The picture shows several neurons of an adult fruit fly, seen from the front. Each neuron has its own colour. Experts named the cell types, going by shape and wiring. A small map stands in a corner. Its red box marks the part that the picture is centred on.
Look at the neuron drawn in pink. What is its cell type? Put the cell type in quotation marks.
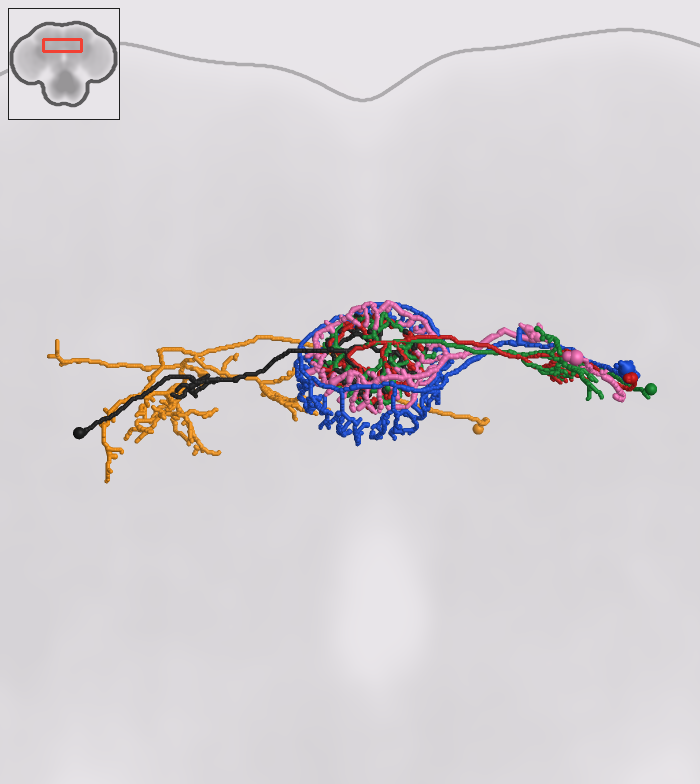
"ER5"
